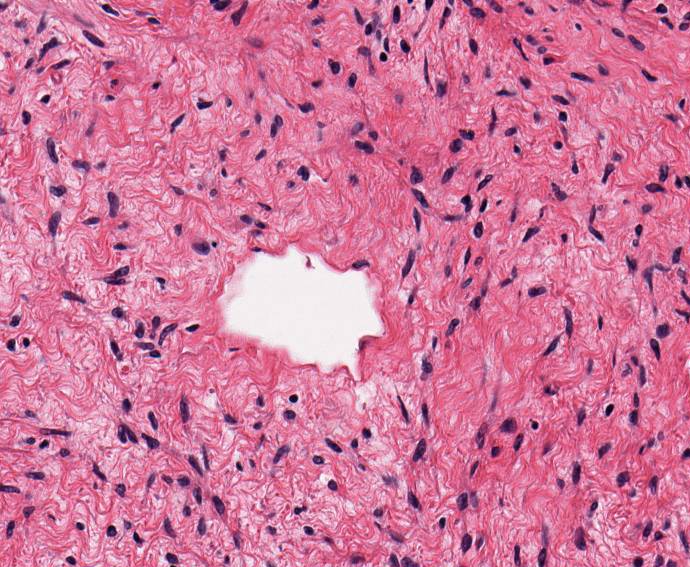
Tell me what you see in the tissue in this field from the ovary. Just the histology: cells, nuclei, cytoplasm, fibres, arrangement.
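First, the collagen fibres: pink and wavy, running in varied directions rather than lying in one parallel sheet. Second, the nuclei are small and dark, spindle-shaped to oval. Third, they are scattered fairly evenly across the field, not clustered. Last, the cytoplasm around them is scant, and its borders cannot be made out.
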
